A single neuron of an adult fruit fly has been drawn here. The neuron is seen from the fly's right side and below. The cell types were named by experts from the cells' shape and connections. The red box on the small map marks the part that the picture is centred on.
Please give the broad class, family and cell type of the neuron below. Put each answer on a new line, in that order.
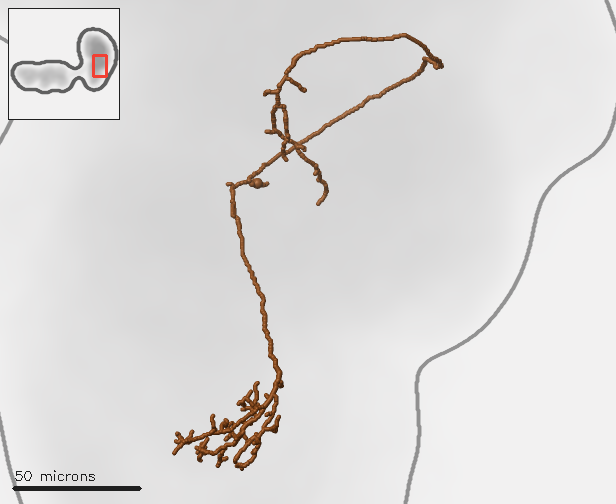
visual projection neuron
hemilineage VPNd3
LC6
